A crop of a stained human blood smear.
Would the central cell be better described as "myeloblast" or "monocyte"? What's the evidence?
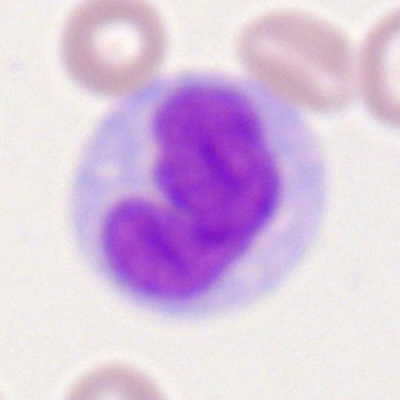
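The answer is monocyte. No nucleoli are visible in its nucleus.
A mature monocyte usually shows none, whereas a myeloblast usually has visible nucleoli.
The outline is round and smooth, and pale lilac cytoplasm surrounds the nucleus on all sides, without large coarse orange-red granules.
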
